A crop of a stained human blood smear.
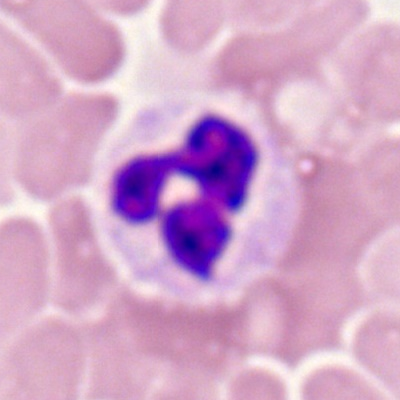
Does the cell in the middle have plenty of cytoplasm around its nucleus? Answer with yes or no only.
Yes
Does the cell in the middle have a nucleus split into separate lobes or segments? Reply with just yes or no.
Yes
